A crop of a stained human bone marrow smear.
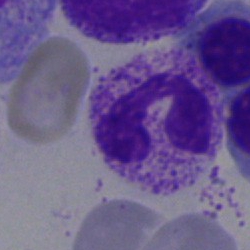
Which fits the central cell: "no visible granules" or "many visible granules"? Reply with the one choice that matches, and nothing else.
Many visible granules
